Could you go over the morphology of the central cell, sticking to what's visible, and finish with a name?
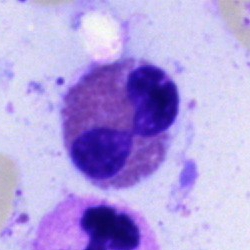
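Round and smooth in outline, this cell has dense chromatin that stains dark purple. No nucleoli are visible within its nucleus. It is an eosinophil.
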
